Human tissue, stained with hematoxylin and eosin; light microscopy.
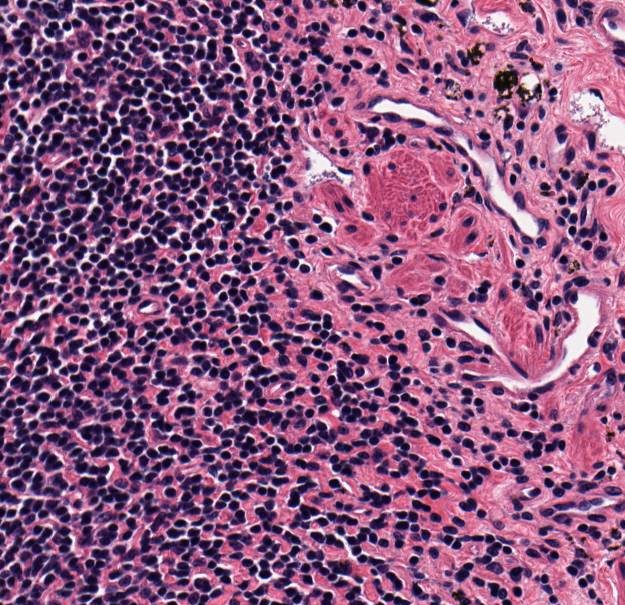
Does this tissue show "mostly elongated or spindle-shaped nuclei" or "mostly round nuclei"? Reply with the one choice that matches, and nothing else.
Mostly round nuclei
